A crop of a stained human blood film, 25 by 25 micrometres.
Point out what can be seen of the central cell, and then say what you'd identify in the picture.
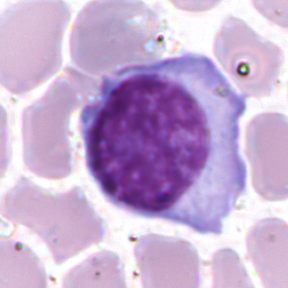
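The nucleus is round, with no indentation or lobes, and comes to about 12 by 11 micrometres. It sits off-centre, toward the left side of the cell. Around it the cytoplasm is a pale greyish blue, and I notice its rim is widest on the right side of the nucleus. So this is a plasma cell.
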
